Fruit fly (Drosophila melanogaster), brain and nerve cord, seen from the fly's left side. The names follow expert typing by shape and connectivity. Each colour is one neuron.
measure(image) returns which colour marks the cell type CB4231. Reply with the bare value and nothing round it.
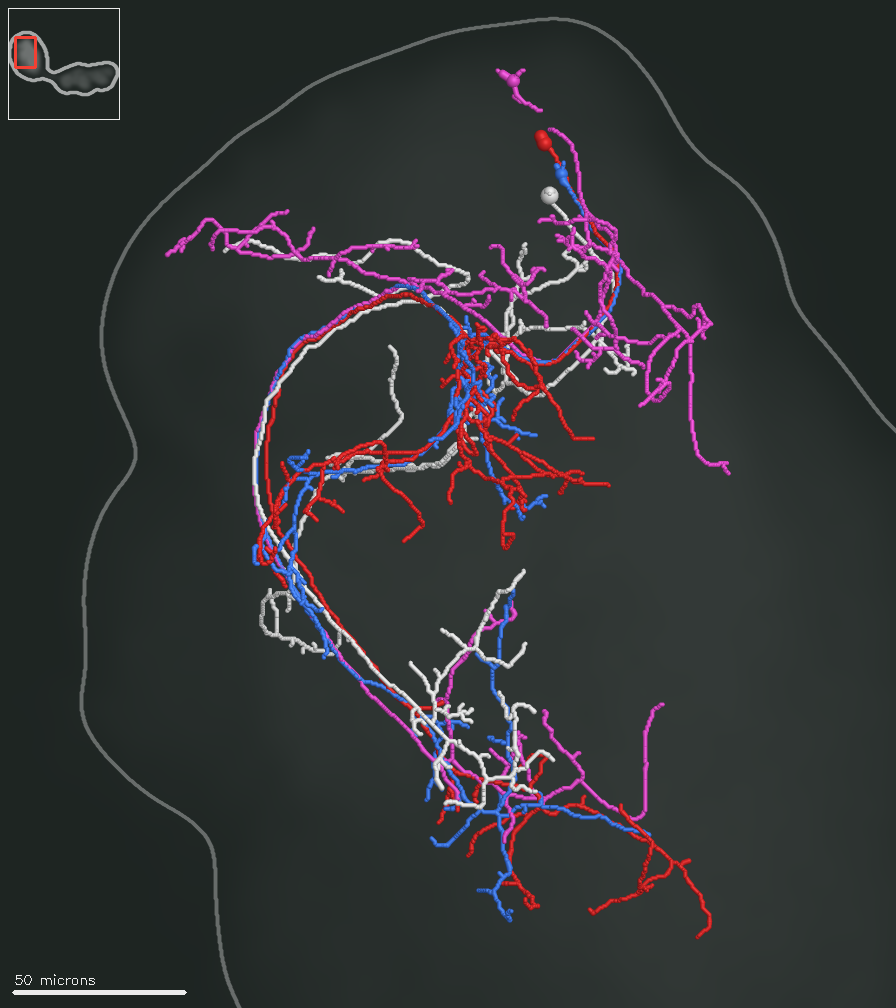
blue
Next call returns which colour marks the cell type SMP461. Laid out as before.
magenta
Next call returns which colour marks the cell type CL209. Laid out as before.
white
